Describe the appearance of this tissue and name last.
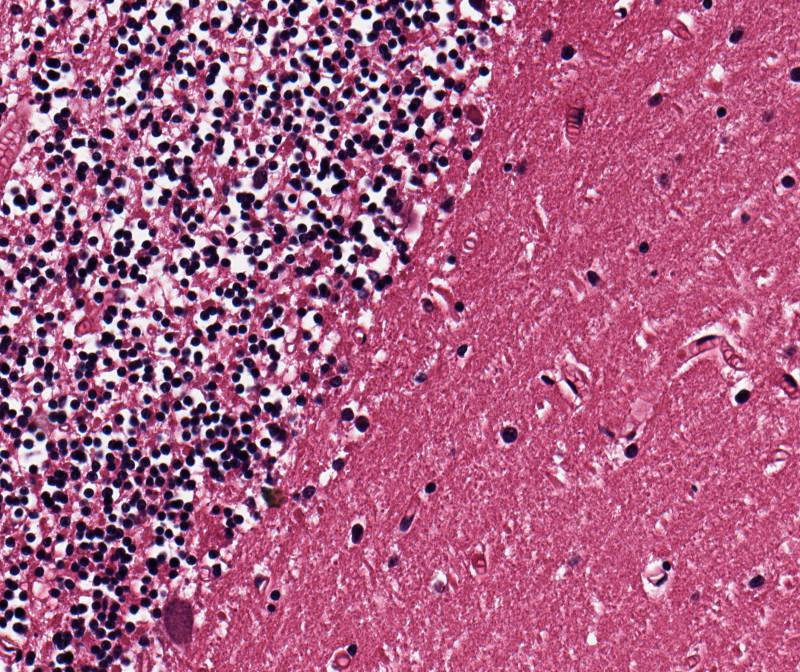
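The upper-left zone is crammed with small, round, darkly staining nuclei showing very little visible cytoplasm, with small pale pink to clear spaces between them. Over on the right you've got a finely granular to fibrillary pink meshwork with just scattered single nuclei, and small thin-walled vessel profiles ringed by clear spaces dotted through it. That's cerebellum.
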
